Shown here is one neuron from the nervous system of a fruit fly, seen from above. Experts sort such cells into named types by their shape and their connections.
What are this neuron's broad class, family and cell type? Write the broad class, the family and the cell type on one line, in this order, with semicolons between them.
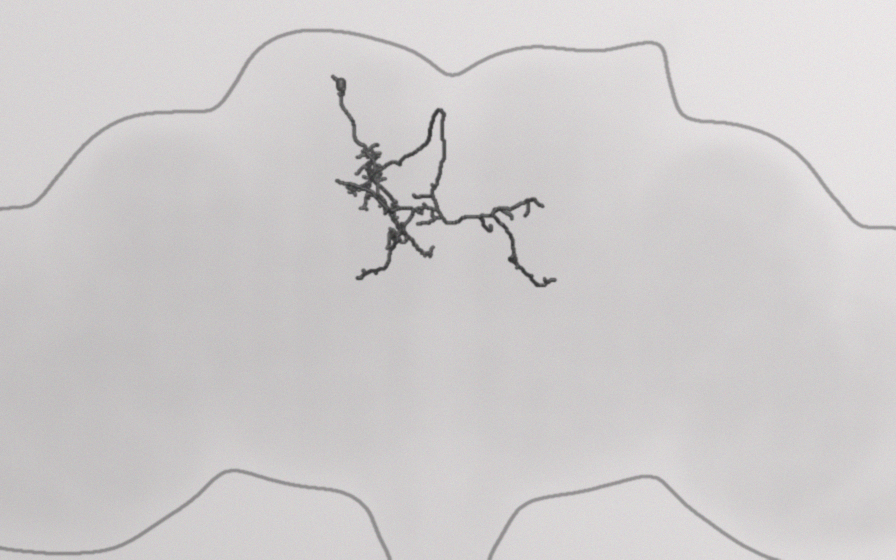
central-brain intrinsic neuron; hemilineage FLAa2; SMP732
